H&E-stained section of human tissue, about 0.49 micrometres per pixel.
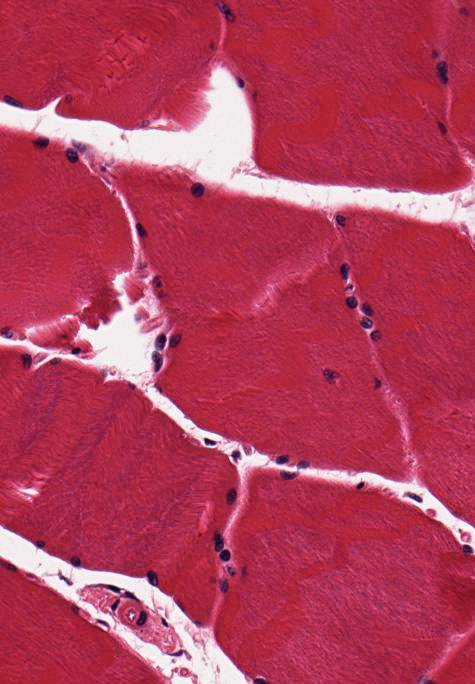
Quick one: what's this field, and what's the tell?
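Skeletal muscle: its small dark oval nuclei sit at the edges of the fibres, just under their borders, and not in their centres.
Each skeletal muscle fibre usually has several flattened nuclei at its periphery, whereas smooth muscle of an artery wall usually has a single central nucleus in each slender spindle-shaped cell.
At the lower left, a small blood vessel containing red cells lies in the connective tissue between fibres. No fat cells are present among the fibres.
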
